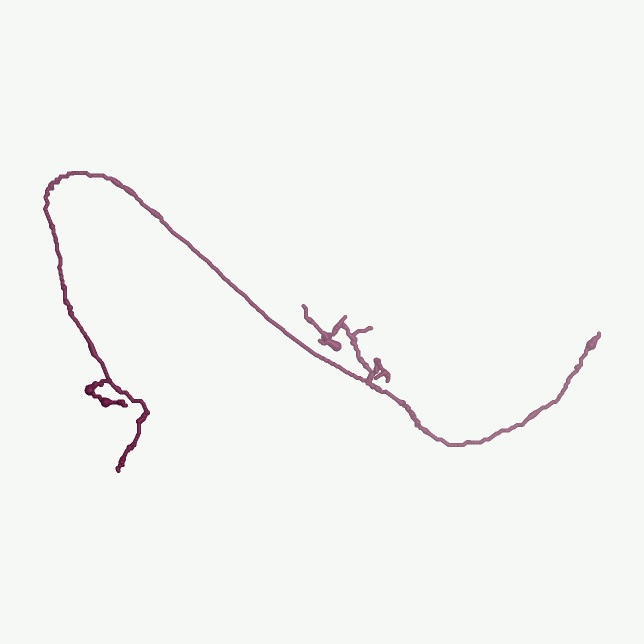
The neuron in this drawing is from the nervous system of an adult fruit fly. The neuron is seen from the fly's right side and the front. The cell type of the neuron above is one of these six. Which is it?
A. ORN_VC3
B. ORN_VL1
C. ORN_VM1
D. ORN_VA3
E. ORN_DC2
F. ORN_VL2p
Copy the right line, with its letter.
A. ORN_VC3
